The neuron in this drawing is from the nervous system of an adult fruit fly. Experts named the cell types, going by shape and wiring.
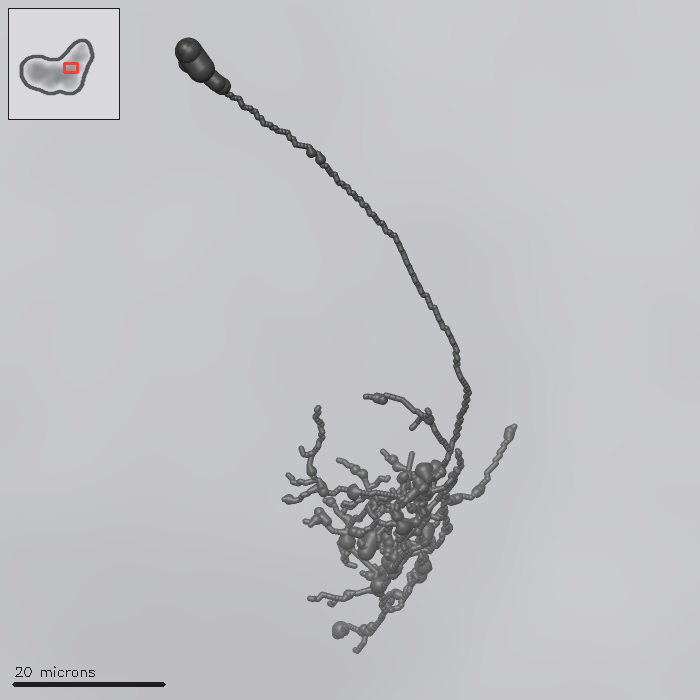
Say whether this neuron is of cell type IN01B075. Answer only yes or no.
yes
